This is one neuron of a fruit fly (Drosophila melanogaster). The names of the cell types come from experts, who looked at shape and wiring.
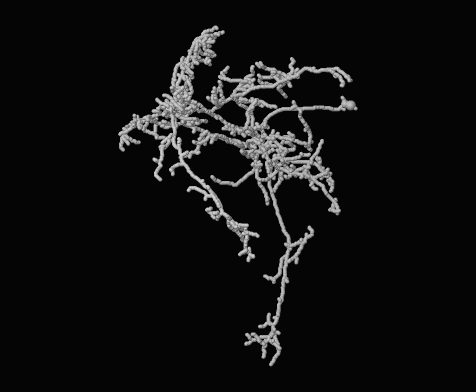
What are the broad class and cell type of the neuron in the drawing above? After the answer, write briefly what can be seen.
This is a central-brain intrinsic neuron. Its cell type is SMP183. Its cell body lies at the upper right of the picture. The picture shows dozens of branch ends.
